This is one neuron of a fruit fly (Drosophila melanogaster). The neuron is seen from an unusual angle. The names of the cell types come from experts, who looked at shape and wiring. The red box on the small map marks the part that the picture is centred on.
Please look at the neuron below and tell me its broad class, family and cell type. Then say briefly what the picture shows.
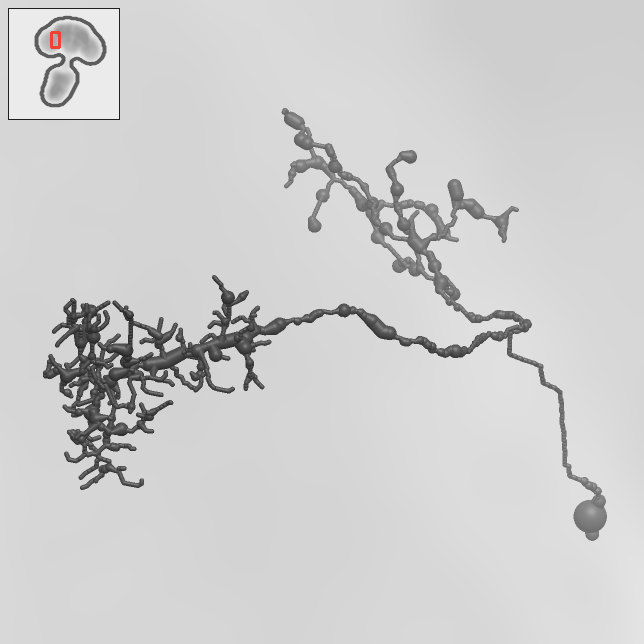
This is a visual projection neuron. Its family is hemilineage VPNv1. Its cell type is LC17. The cell body can be seen at the lower right of the picture. The picture shows dozens of branch ends.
